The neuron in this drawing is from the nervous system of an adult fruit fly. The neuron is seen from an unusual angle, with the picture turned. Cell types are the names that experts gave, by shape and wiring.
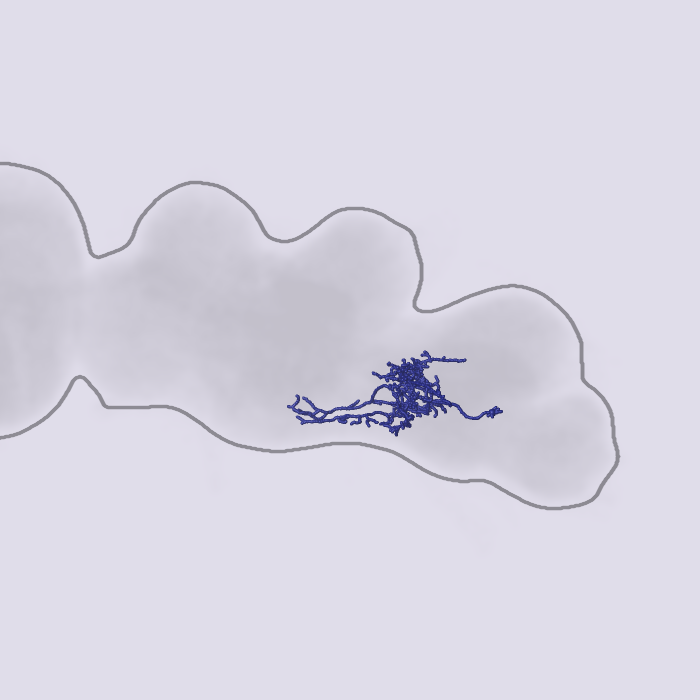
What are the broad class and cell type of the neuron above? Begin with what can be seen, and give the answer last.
As drawn here it is more than twice as wide as it is tall. Its broad class is nerve-cord intrinsic neuron. It is of cell type INXXX355.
